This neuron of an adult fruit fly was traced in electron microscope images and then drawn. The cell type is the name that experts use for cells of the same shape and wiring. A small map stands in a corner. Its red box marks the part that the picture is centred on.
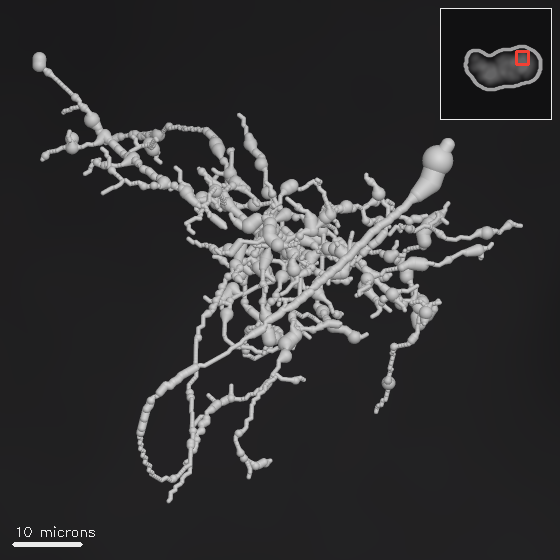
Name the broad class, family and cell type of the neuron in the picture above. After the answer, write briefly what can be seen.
It is a central-brain intrinsic neuron. The family is hemilineage VPNp&v1_posterior. Its cell type is LHPV2a1_c. The cell body is at the upper right of the picture. By the scale bar it is about 75 microns wide in this view. The picture shows dozens of branch ends.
